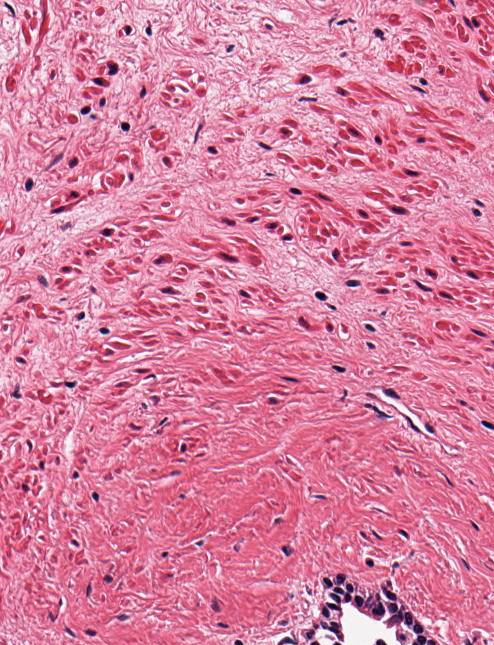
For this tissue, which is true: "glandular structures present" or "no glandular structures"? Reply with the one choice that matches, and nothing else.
Glandular structures present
